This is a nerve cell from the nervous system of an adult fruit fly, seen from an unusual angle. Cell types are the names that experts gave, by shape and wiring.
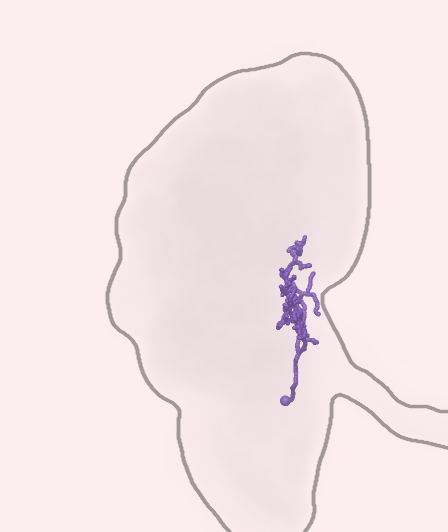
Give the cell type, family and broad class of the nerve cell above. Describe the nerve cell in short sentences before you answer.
In this view it is more than twice as tall as it is wide. It is of cell type PS344. Its family is hemilineage LB3. This is a central-brain intrinsic neuron.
